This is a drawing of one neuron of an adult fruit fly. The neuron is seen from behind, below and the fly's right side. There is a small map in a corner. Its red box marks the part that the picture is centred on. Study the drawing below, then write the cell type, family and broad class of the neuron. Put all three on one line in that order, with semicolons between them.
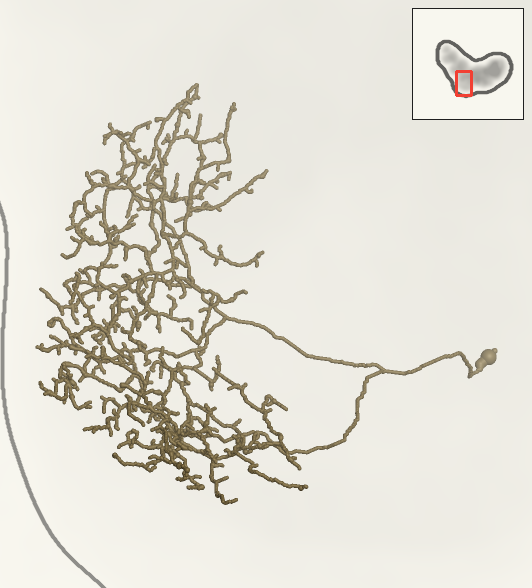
Cm19; Cm; optic-lobe intrinsic neuron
